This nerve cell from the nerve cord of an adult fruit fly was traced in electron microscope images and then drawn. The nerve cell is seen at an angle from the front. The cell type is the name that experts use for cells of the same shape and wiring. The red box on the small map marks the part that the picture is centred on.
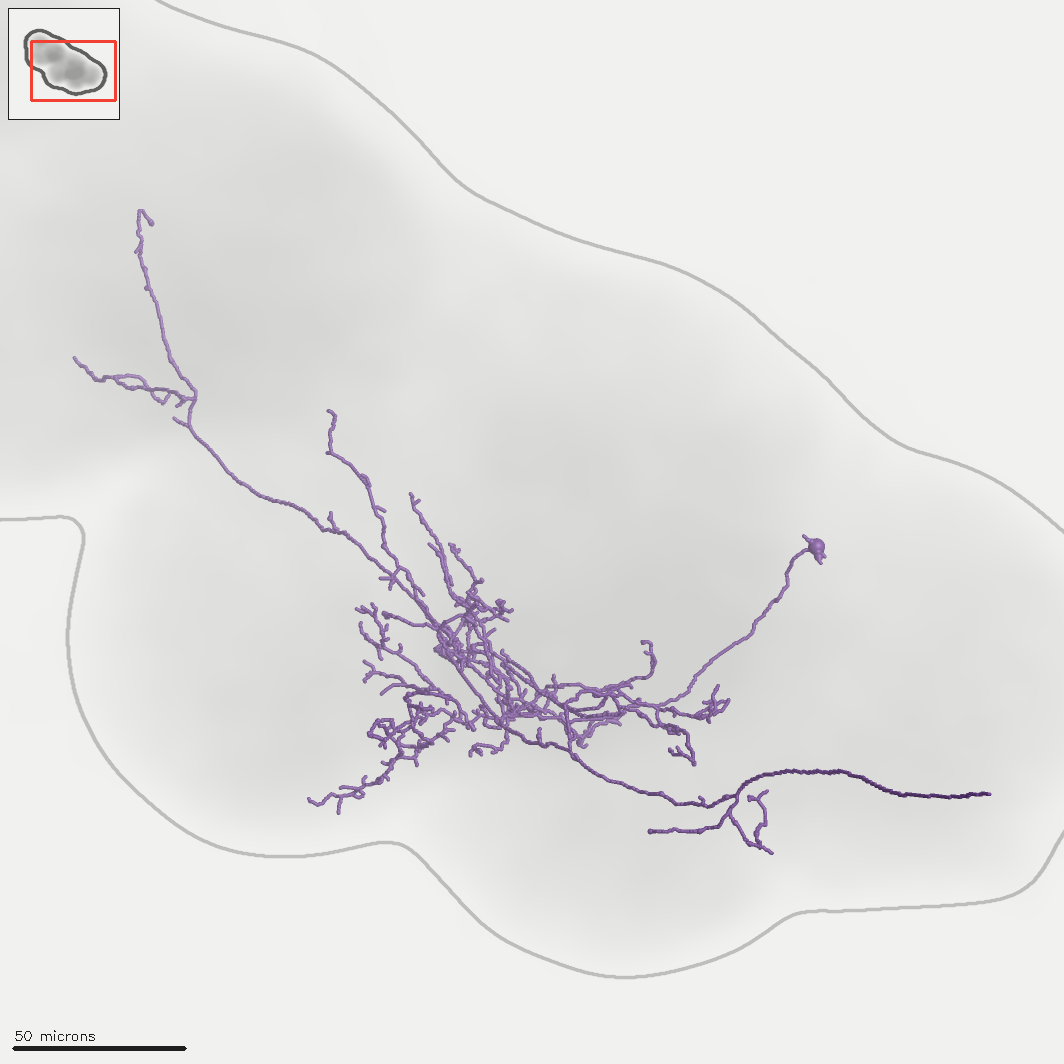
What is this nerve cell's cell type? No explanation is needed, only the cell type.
AN09B040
